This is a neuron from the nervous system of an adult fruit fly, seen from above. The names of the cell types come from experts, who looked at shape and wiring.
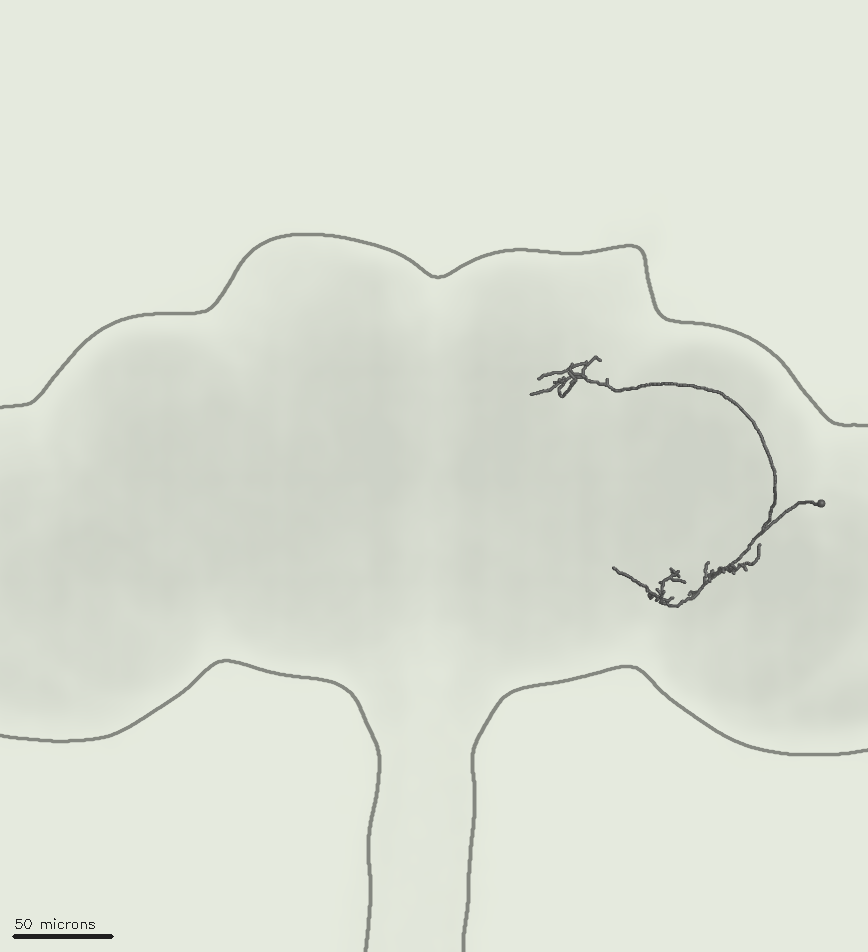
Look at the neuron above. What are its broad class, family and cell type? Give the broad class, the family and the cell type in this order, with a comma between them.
central-brain intrinsic neuron, hemilineage SLPa&l1_lateral, PLP046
